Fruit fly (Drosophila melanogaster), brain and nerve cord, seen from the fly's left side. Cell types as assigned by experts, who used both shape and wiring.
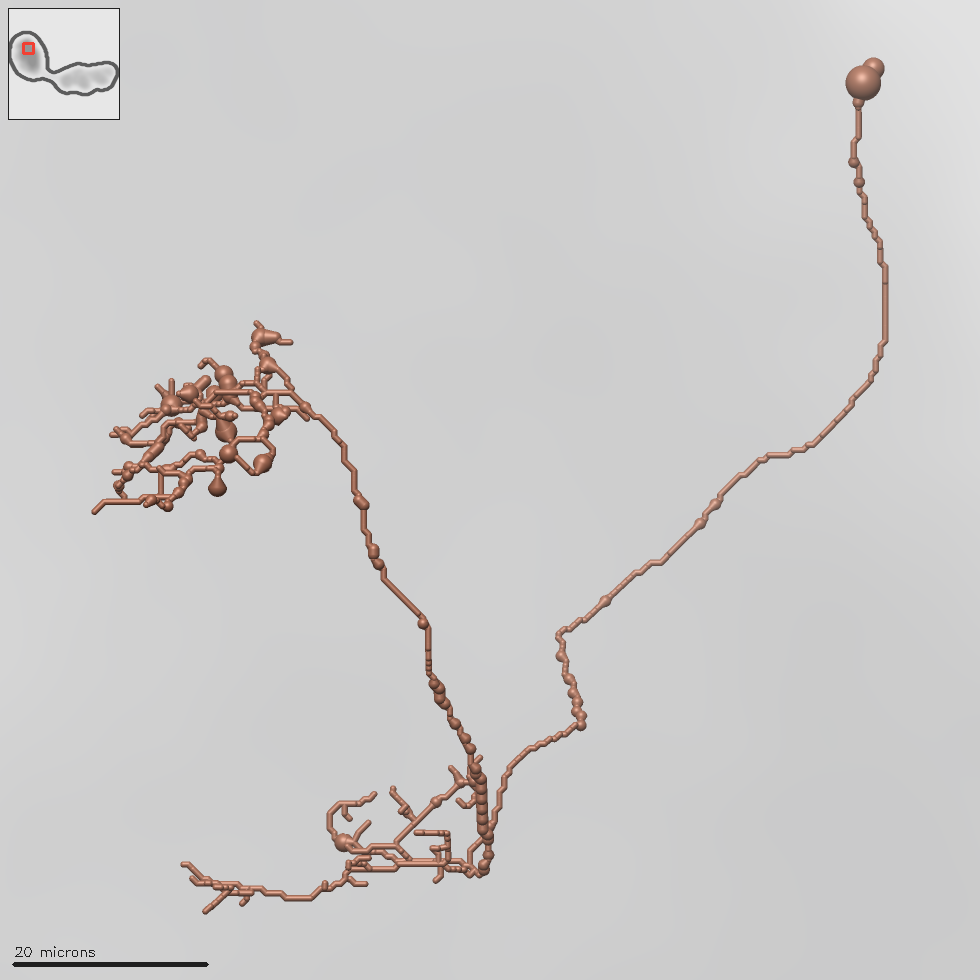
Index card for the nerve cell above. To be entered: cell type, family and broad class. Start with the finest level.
vDeltaC; class CX; central-brain intrinsic neuron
